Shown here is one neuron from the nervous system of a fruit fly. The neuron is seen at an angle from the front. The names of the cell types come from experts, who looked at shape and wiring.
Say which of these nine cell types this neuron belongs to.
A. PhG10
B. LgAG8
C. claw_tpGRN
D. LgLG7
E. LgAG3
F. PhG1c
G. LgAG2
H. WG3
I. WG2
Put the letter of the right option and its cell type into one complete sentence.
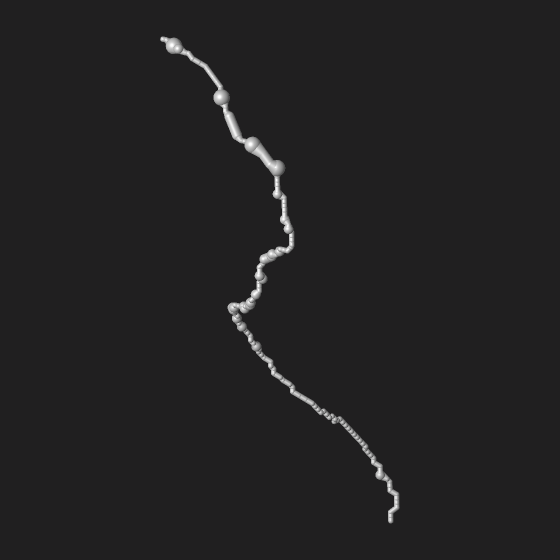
The cell type of the neuron is given by option C, claw_tpGRN.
